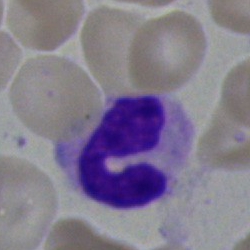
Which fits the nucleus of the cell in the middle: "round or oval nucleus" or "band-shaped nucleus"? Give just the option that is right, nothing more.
Band-shaped nucleus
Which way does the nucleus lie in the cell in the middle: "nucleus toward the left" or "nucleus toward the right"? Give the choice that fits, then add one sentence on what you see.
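Nucleus toward the left. More of the cytoplasm lies on the right side of the nucleus than on the left.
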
